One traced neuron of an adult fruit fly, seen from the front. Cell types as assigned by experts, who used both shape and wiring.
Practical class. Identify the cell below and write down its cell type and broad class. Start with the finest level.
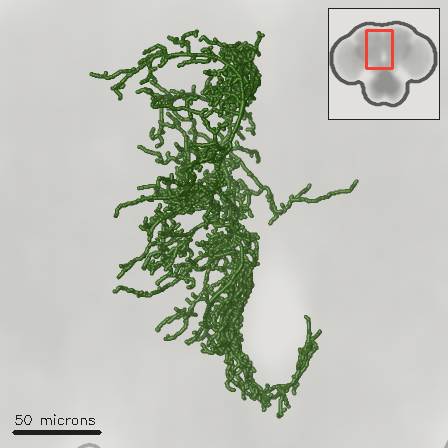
SMP543; central-brain intrinsic neuron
